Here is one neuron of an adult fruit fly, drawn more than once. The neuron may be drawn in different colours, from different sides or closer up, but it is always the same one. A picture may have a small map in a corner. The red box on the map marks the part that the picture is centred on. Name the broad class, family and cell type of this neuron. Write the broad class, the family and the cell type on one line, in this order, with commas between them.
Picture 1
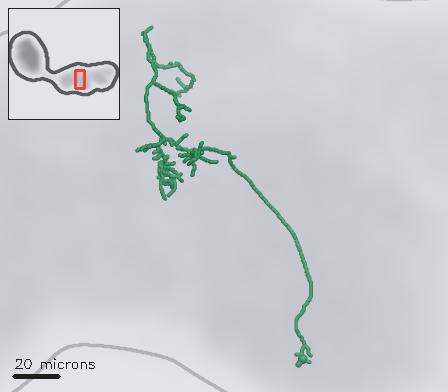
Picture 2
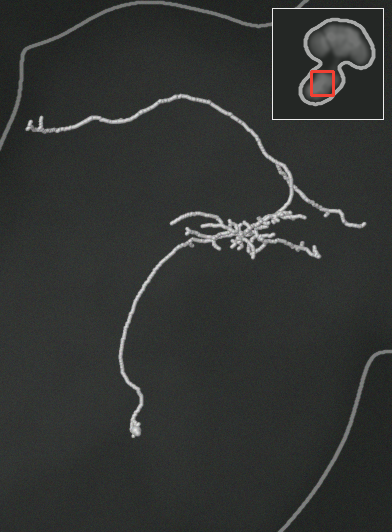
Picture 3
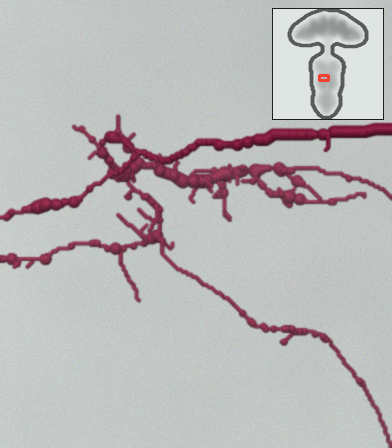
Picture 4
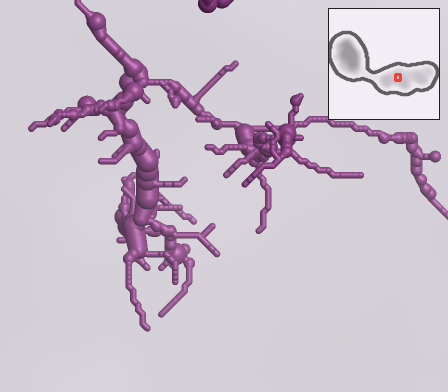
nerve-cord intrinsic neuron, hemilineage 06B, IN06B087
